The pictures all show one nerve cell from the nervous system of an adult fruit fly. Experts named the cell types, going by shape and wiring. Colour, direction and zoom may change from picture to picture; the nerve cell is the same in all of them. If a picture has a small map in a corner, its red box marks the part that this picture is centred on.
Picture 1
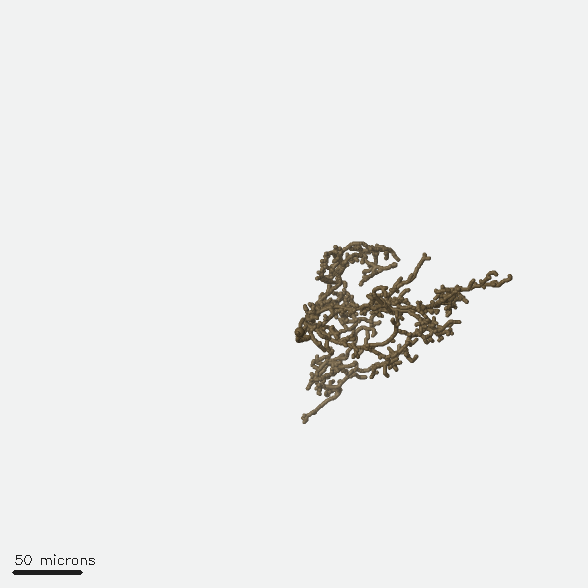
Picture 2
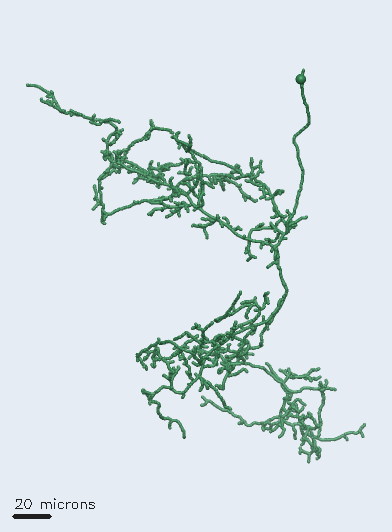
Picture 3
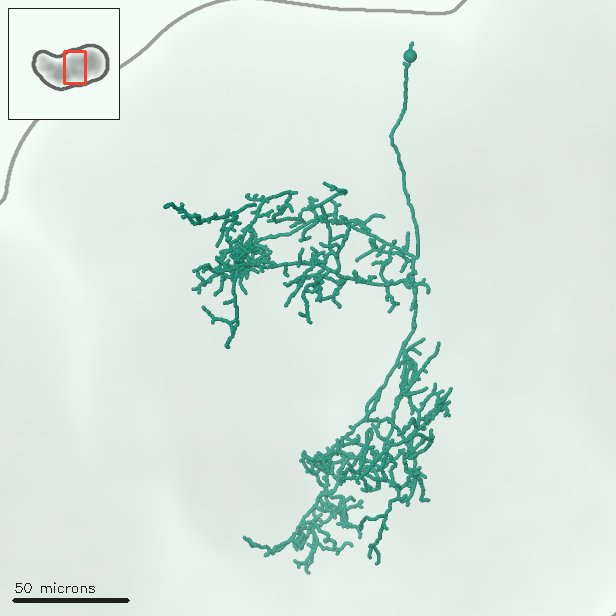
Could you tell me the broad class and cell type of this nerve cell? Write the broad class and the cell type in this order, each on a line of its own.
central-brain intrinsic neuron
VES046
